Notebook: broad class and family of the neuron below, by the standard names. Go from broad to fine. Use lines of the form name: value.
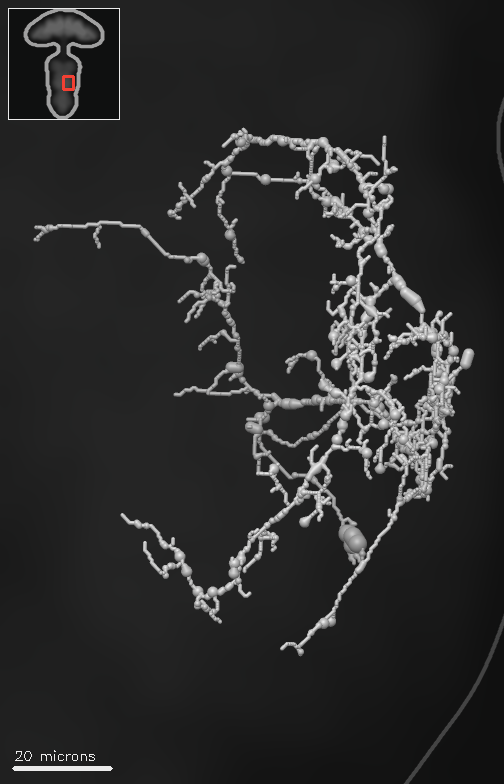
broad class: nerve-cord intrinsic neuron
family: hemilineage 13A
